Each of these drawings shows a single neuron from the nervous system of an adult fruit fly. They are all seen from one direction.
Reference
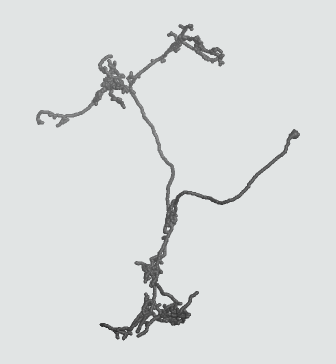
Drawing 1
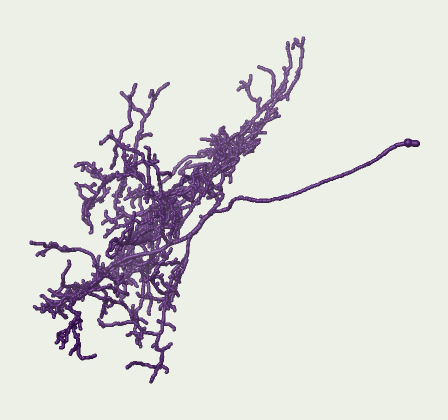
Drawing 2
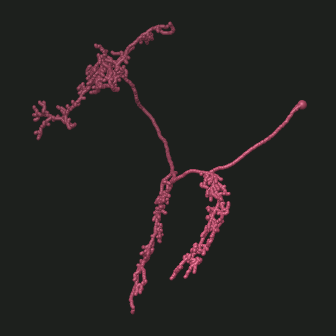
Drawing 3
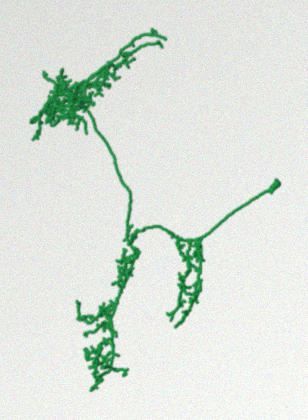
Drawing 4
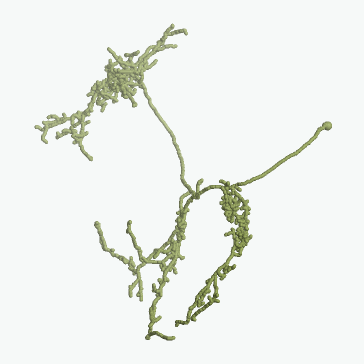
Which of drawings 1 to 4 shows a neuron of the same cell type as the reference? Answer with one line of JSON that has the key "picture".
{"picture": 3}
